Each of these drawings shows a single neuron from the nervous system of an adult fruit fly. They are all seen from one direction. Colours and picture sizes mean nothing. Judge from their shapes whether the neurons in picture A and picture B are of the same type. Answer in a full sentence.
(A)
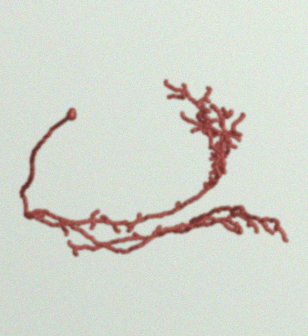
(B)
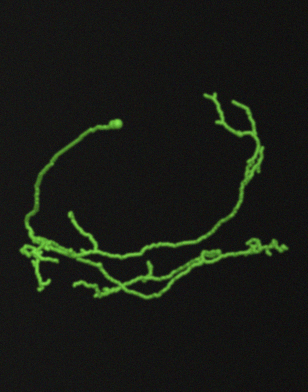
They are of different cell types.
